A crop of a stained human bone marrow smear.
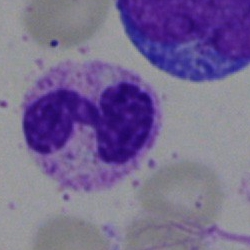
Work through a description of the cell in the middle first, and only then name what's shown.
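I can make out two lobes, with a deep notch between them opening toward the bottom of the cell. The chromatin looks dark purple and coarsely clumped. There is plenty of cytoplasm, pale pinkish-lilac, and fine pinkish-violet granules are scattered all through it. So this is a segmented neutrophil.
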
